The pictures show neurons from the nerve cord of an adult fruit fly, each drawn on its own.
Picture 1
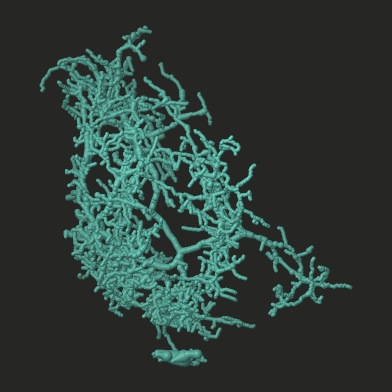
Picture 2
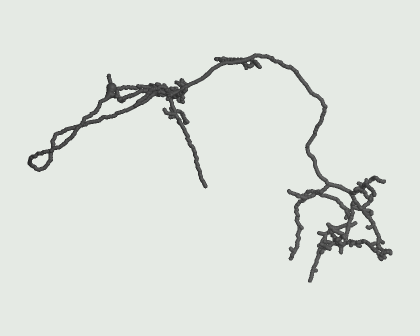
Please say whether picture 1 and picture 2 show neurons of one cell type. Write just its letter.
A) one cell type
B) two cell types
B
